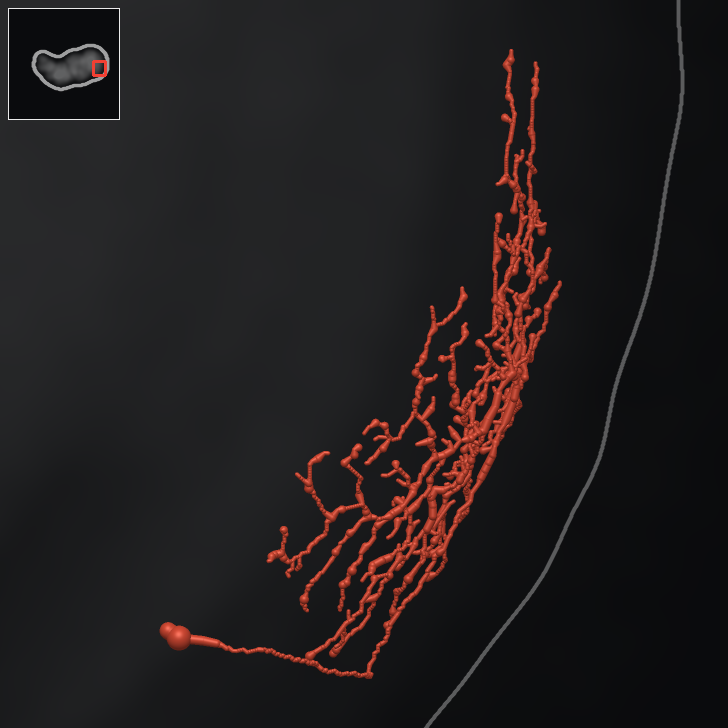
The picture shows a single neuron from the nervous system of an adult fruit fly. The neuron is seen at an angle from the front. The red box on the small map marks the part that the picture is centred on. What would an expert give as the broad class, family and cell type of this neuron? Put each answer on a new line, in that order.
optic-lobe intrinsic neuron
Dm
Dm18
